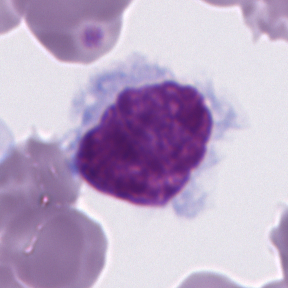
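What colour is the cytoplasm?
Pale blue, with no visible granules.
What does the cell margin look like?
Ragged, with fine hair-like projections.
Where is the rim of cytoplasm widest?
Above the nucleus.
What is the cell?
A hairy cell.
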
